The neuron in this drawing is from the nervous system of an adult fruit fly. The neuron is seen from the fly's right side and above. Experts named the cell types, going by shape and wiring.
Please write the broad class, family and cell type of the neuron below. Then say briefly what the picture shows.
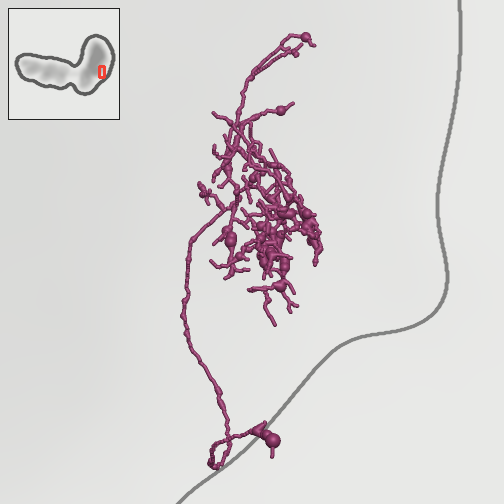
It is a central-brain intrinsic neuron. Its family is hemilineage TRdm. Its cell type is GNG408. The cell body can be seen at the bottom of the picture. Dozens of branch ends can be seen.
